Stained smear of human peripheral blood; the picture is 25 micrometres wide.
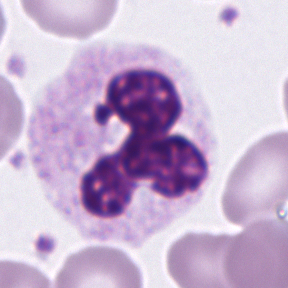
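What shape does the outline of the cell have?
It is roughly round, with a slightly uneven edge.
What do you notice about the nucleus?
It is divided into three lobes that stay joined, and its chromatin is dark purple and coarsely clumped.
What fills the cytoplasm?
Fine lilac granules, spread evenly throughout.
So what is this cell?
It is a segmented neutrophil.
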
